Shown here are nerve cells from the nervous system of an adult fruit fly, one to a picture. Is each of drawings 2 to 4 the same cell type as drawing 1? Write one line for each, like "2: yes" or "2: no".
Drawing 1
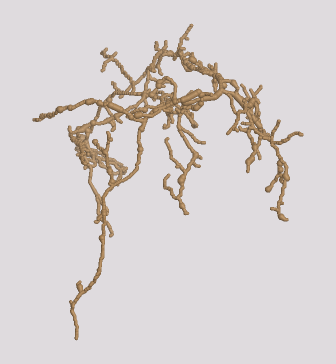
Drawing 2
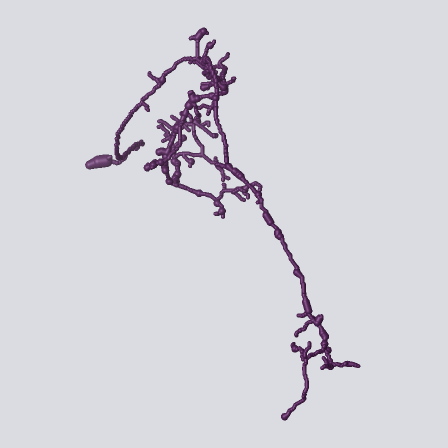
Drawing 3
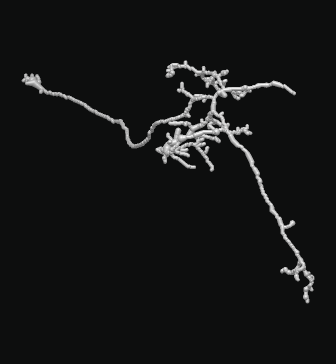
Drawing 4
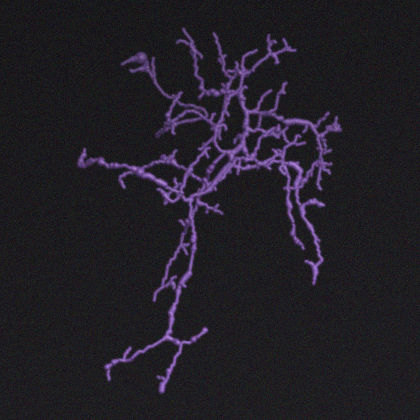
2: no
3: no
4: no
